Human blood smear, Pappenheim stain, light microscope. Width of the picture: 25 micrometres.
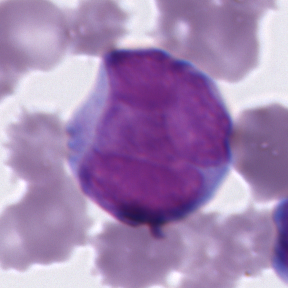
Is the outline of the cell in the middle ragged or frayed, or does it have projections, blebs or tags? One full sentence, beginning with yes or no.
Yes, ragged or frayed parts, or projections, blebs or tags, are present on the cell's outline.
